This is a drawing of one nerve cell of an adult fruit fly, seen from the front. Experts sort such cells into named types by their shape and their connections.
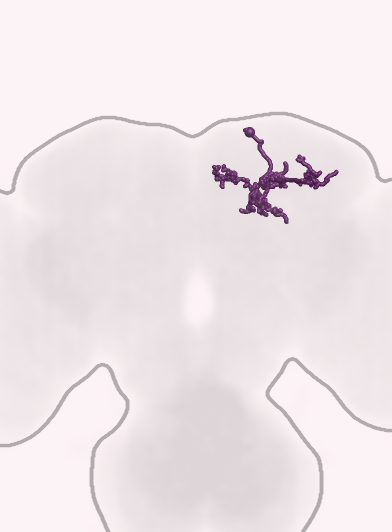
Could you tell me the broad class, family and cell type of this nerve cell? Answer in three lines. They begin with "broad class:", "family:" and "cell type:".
broad class: central-brain intrinsic neuron
family: hemilineage CLp1
cell type: CL245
